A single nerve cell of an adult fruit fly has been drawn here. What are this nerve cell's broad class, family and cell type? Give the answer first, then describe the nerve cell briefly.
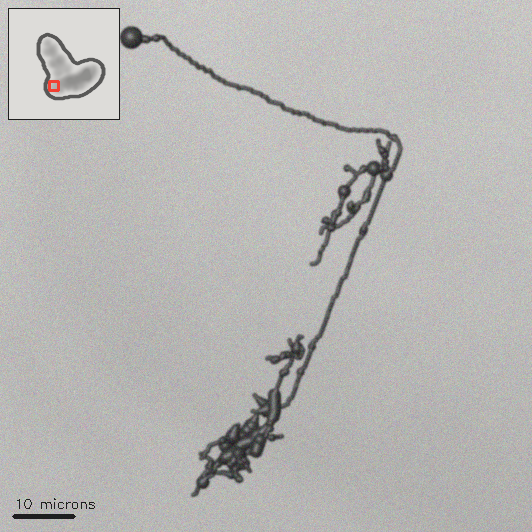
This is an optic-lobe intrinsic neuron. Its family is C. It is of cell type C3. From top to bottom in the picture it spans about 80 microns. In this view it is taller than it is wide.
